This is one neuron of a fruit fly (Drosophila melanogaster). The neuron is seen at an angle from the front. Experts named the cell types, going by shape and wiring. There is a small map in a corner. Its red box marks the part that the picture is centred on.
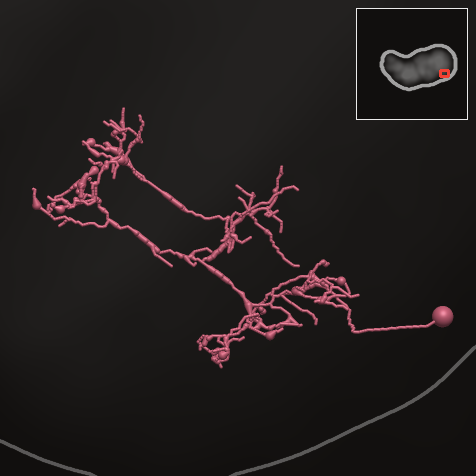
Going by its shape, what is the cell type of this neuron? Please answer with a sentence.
The cell type is Mi14.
